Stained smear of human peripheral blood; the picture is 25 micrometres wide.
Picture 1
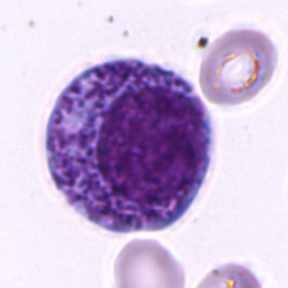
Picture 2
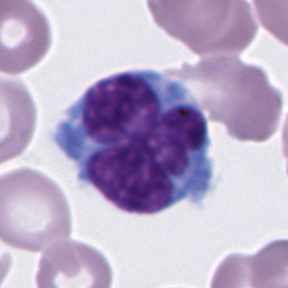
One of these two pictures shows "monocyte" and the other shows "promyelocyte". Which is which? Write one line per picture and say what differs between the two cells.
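Picture 1 shows a promyelocyte: The cytoplasm is packed with coarse dark purple granules.
Picture 2 shows a monocyte: The cytoplasm shows no distinct granules.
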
